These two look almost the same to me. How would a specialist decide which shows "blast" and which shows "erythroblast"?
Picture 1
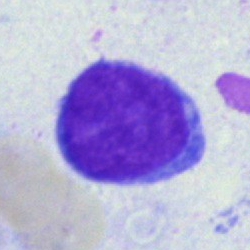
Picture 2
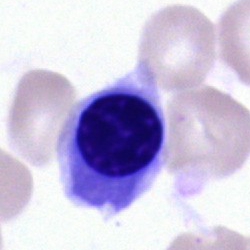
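Picture 1 shows a blast; picture 2 shows an erythroblast. The blast has a round to slightly oval, mostly smooth outline, and its cytoplasm is a scant blue rim seen chiefly along the right side. The erythroblast has an irregular outline with a tapered tongue of cytoplasm pointing upward, and its cytoplasm is broader on the lower-left side of the nucleus than on the right. Its chromatin is dark and dense with small coarse clumps, and no nucleolus is visible.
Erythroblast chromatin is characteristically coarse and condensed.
Neither cell shows granules in its cytoplasm, and the blast also lacks vacuoles.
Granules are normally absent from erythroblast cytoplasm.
Red cells press against the right side of the erythroblast.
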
